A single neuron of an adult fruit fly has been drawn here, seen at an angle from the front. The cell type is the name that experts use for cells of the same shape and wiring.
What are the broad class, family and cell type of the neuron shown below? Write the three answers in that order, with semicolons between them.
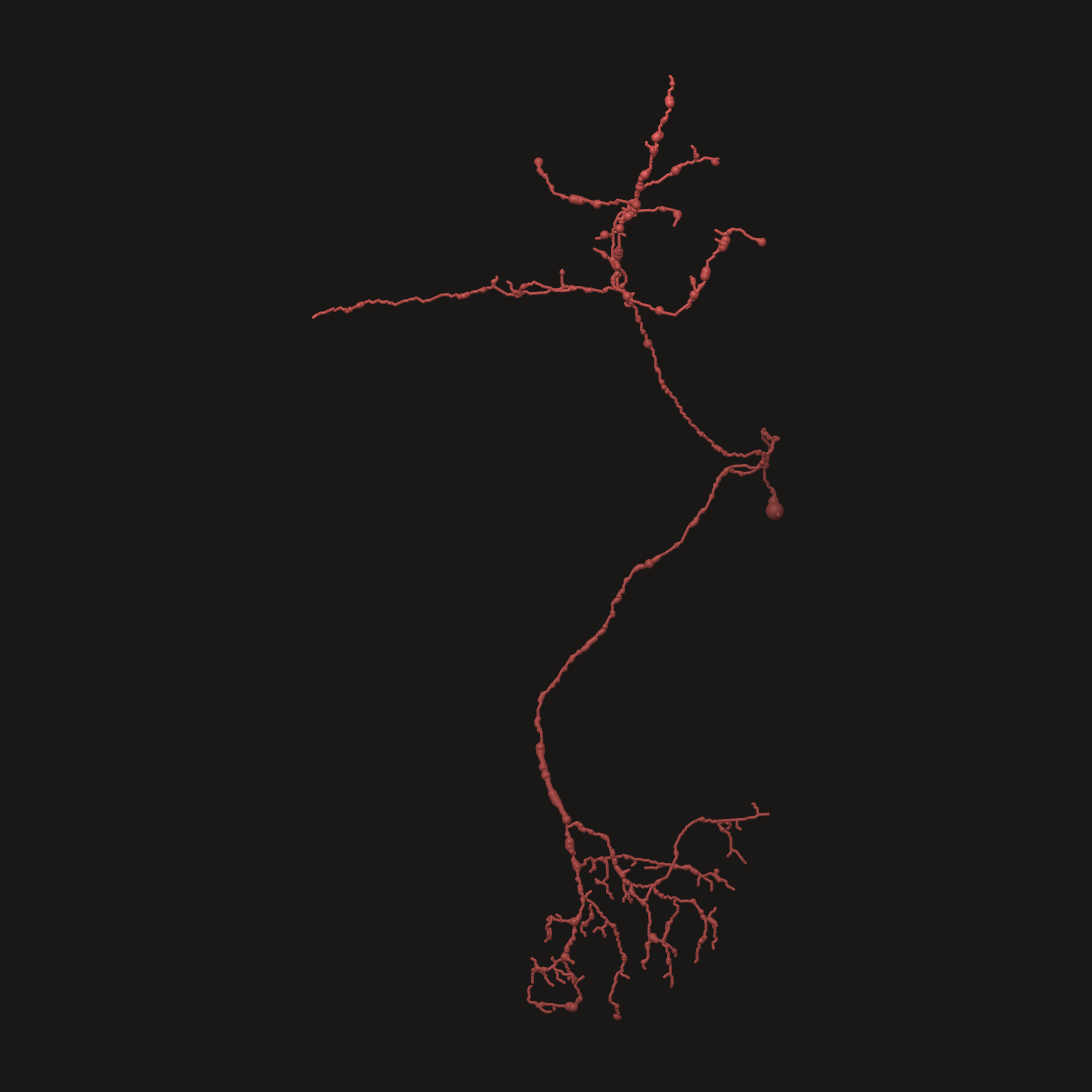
visual projection neuron; hemilineage VLPp&l1_lateral; LC40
